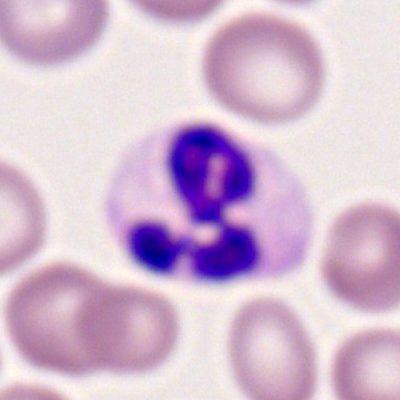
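Segmented neutrophil in the middle of the stained blood smear: its nucleus is divided into three separate lobes, the largest at the top and two smaller ones below it. The chromatin is dense and stains dark purple, and there's plenty of pale pinkish-lilac cytoplasm around it.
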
